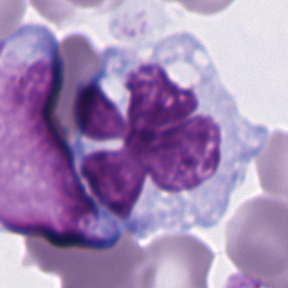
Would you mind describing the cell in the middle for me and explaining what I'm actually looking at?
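Angular bulges, rather than a smooth curve, give this cell an irregular outline. At the upper left, one nuclear lobe stands apart from the others. The cytoplasm lacks distinct granules and holds clear round vacuoles at the upper right. The cell is a monocyte.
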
